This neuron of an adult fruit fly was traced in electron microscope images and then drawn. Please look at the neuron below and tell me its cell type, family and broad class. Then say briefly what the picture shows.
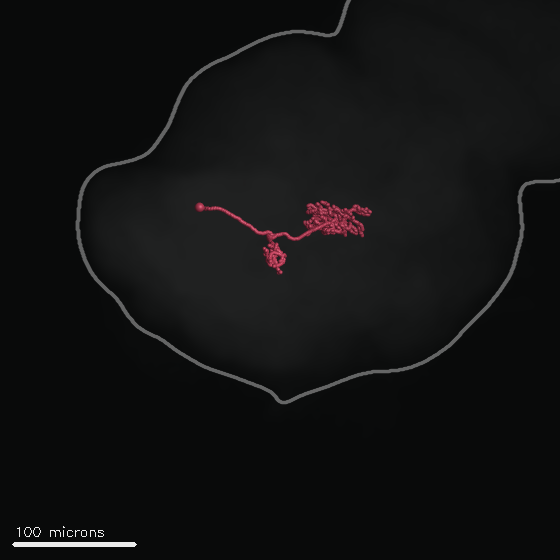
It is of cell type LPLC2. The family is hemilineage VPNd1. It is a visual projection neuron. From left to right in the picture it spans about 140 microns. As drawn here it is wider than it is tall.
